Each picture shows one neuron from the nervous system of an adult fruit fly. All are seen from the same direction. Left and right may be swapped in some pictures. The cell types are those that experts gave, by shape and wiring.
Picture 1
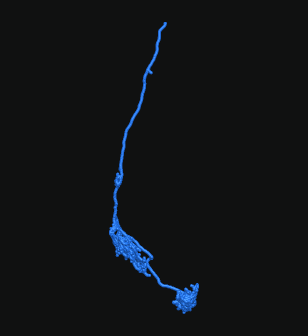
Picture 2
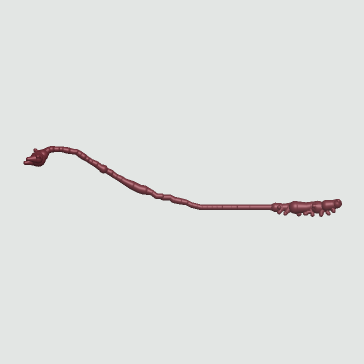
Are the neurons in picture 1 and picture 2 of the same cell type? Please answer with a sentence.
They are of different cell types.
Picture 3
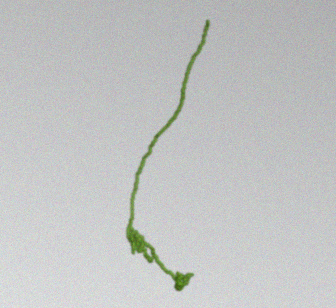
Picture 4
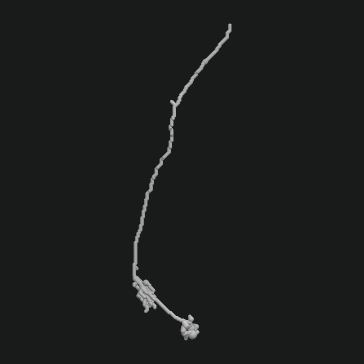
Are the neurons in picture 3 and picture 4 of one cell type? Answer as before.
They are of the same cell type.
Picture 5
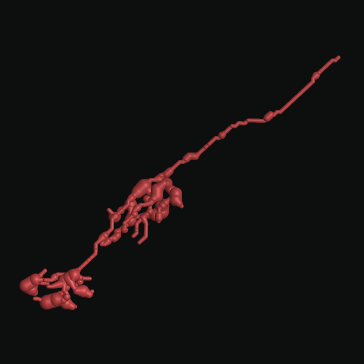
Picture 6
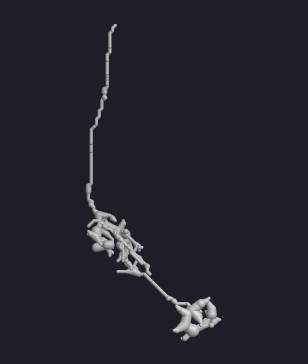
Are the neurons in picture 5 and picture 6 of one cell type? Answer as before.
They are of the same cell type.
